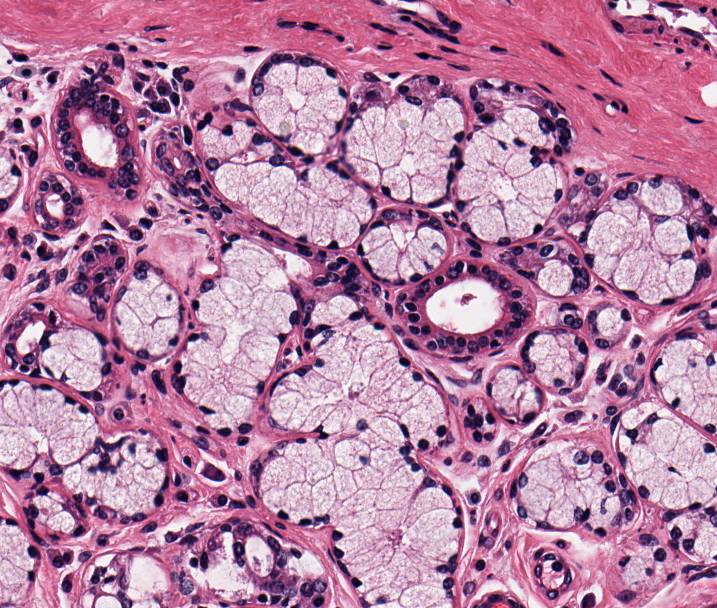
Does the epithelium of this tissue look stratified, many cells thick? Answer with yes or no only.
No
